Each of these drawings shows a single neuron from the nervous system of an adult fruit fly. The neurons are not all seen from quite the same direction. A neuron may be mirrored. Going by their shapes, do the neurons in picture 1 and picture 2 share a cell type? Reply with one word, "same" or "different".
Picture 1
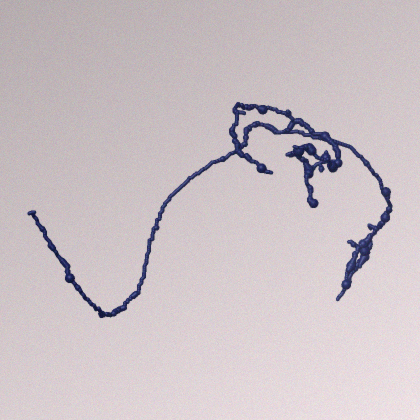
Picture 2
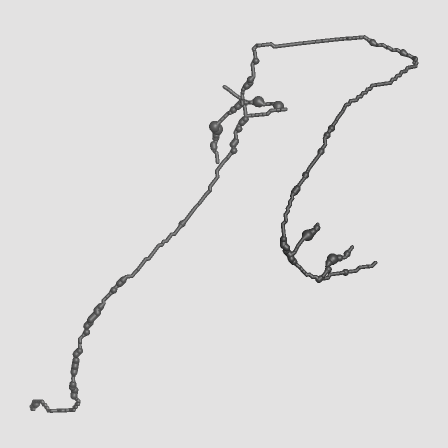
different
